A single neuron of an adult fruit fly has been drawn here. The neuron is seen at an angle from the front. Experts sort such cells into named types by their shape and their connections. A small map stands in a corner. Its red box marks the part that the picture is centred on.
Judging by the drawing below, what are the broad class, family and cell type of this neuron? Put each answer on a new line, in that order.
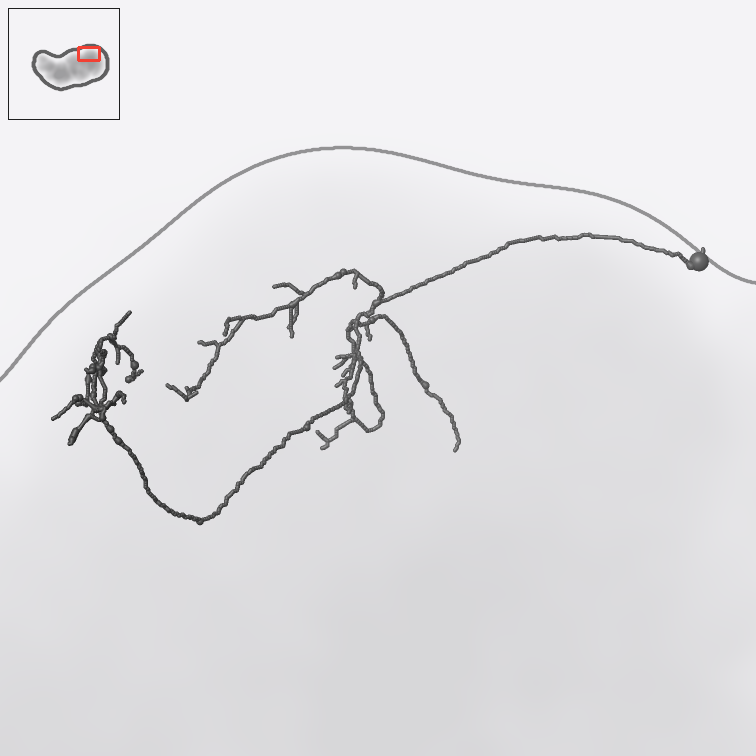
central-brain intrinsic neuron
hemilineage SLPpl1
SMP227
